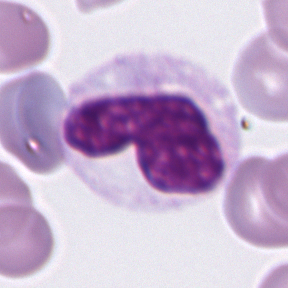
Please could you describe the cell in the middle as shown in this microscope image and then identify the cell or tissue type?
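Round and smooth, the outline encloses a kidney-shaped nucleus notched on its lower side. That nucleus forms one piece rather than separate lobes. Its chromatin is dark purple and coarsely clumped, broken by small paler patches. The cell is a band neutrophil.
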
